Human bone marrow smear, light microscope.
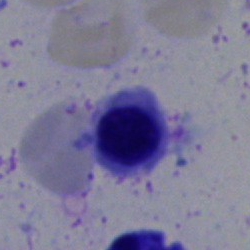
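Erythroblast in a stained human bone marrow smear. The chromatin is dense and very dark purple, and no nucleoli are visible. The deep blue cytoplasm forms a rim that is widest above the nucleus.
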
